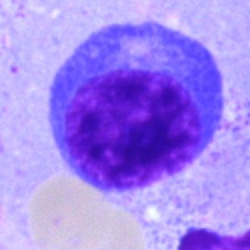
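Plasma cell, the central cell in a stained human bone marrow smear. Its outline is round and smooth. The nucleus lies off-centre, toward the bottom of the cell. Coarse chromatin forms dark clumps with paler areas between them. The cytoplasm contains no granules.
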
